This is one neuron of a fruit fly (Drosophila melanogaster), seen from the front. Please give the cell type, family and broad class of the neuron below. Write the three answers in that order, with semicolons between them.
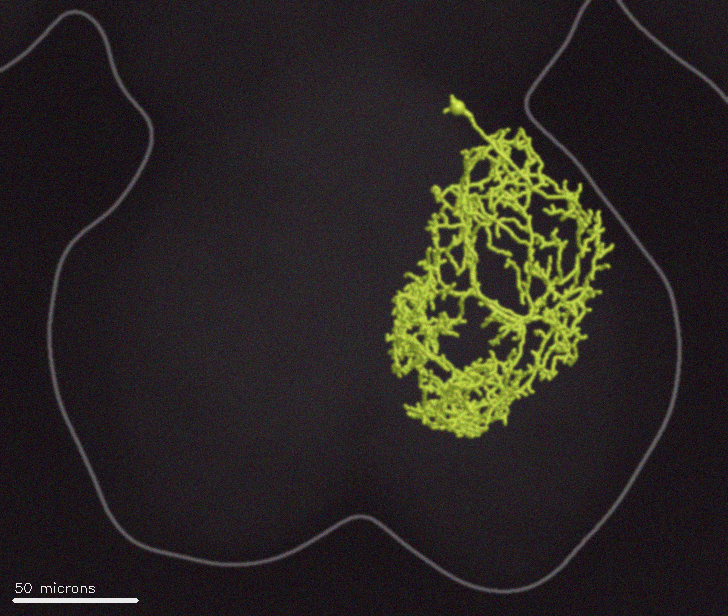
IN17A007; hemilineage 17A; nerve-cord intrinsic neuron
